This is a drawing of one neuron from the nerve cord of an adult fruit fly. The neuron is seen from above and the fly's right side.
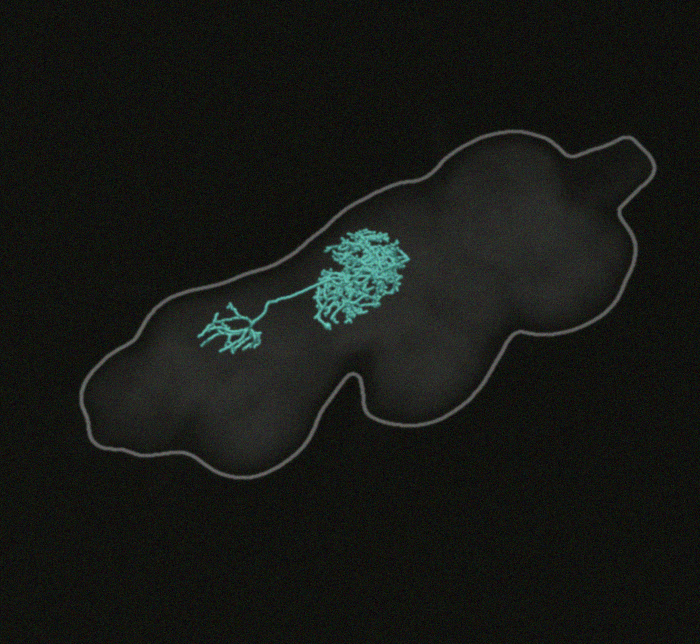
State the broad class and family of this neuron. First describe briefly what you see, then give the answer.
In this view it is wider than it is tall. It is a nerve-cord intrinsic neuron. Its family is hemilineage 03B.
